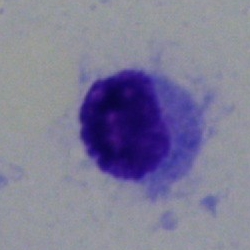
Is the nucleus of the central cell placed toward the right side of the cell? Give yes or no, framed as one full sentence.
No, on the left side of the cell lies its nucleus.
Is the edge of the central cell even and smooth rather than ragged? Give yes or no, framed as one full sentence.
No, it is a rough edge, not a smooth one, that bounds the cell.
